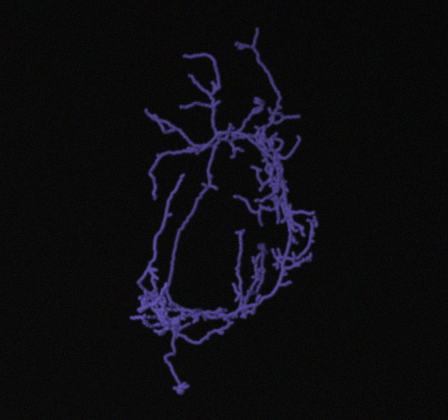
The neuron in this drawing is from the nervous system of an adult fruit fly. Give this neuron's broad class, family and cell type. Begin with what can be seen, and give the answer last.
The cell body can be seen at the bottom of the picture. The picture shows dozens of branch ends. Its broad class is central-brain intrinsic neuron. Its family is hemilineage SLPa&l1_anterior. The cell type is PLP052.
